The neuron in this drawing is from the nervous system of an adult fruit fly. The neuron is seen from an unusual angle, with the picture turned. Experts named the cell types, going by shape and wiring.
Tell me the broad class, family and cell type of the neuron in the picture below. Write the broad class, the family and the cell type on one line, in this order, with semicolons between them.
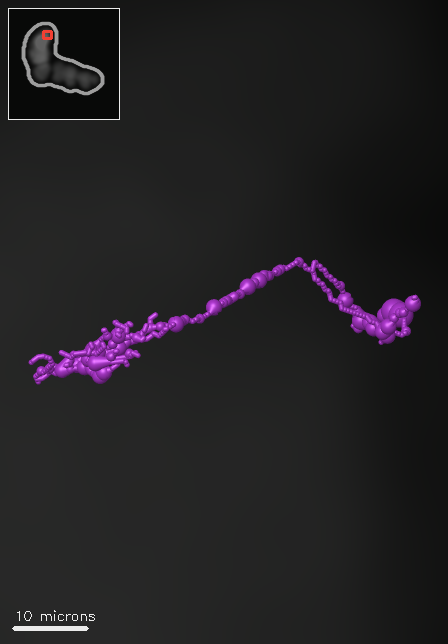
optic-lobe intrinsic neuron; T; T5d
